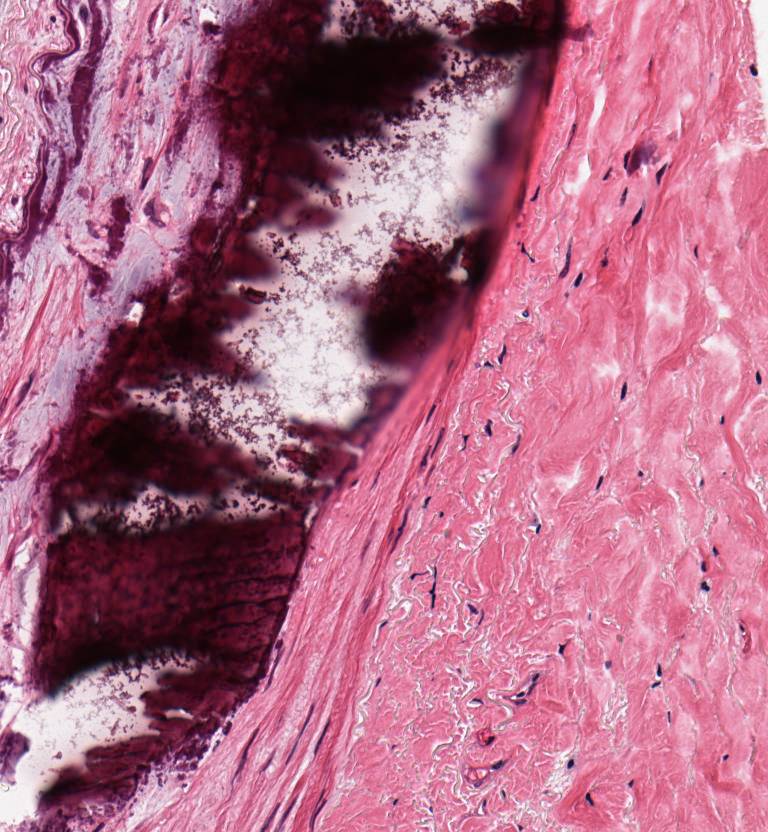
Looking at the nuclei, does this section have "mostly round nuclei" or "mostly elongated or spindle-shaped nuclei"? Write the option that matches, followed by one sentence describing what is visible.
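Mostly elongated or spindle-shaped nuclei. The dense collagen holds only sparse, small, dark, elongated fibroblast nuclei.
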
